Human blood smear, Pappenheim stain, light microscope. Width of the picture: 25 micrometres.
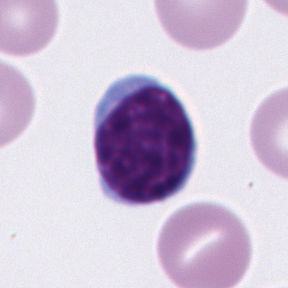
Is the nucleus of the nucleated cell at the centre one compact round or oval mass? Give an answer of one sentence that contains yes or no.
Yes, this cell's nucleus is compact and round or oval in shape.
